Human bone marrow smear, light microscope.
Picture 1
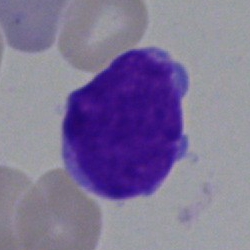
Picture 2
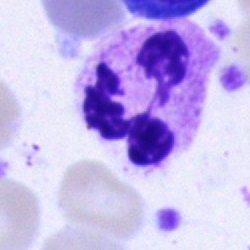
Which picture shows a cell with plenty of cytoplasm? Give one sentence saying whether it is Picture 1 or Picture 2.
The cell shown in picture 2 has ample cytoplasm around its nucleus.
